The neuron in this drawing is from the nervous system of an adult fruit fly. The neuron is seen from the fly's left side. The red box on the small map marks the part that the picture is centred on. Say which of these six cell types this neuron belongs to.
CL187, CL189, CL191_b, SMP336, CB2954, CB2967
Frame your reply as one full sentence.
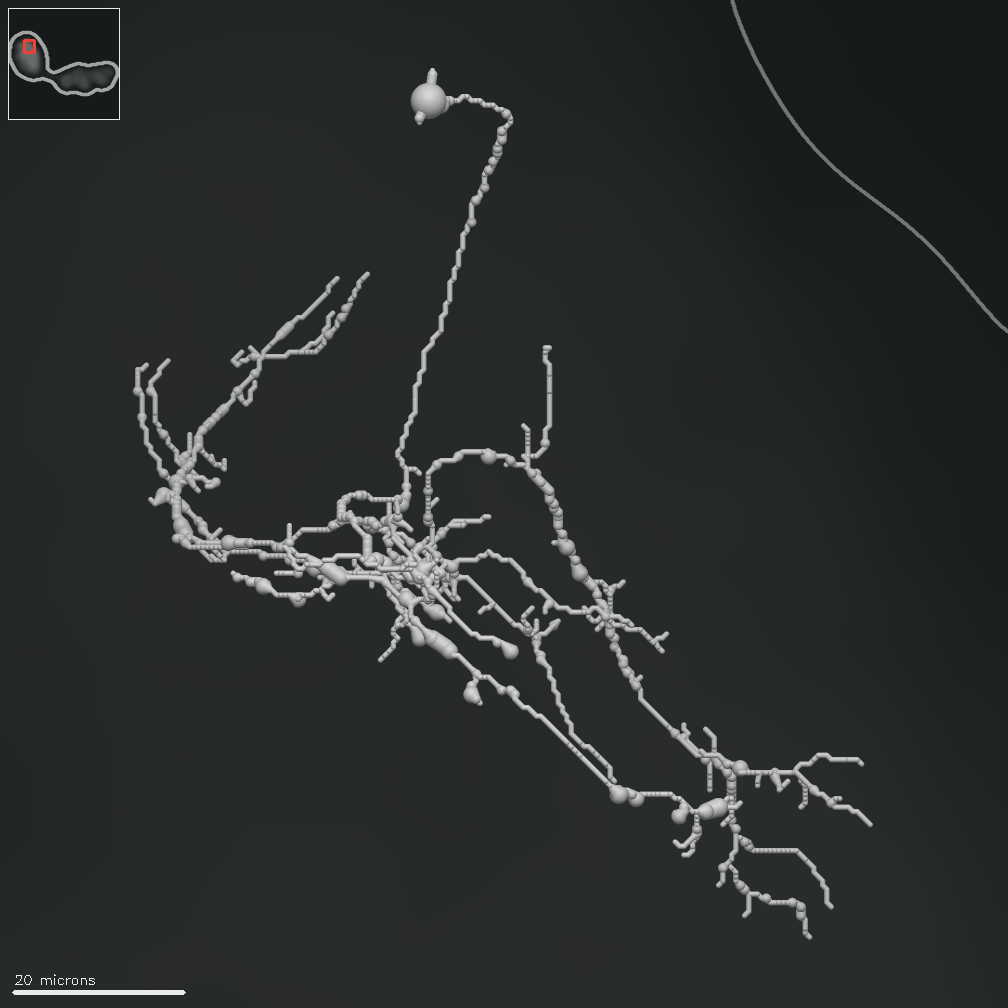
Belonging to the cell type CB2954 is this neuron.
